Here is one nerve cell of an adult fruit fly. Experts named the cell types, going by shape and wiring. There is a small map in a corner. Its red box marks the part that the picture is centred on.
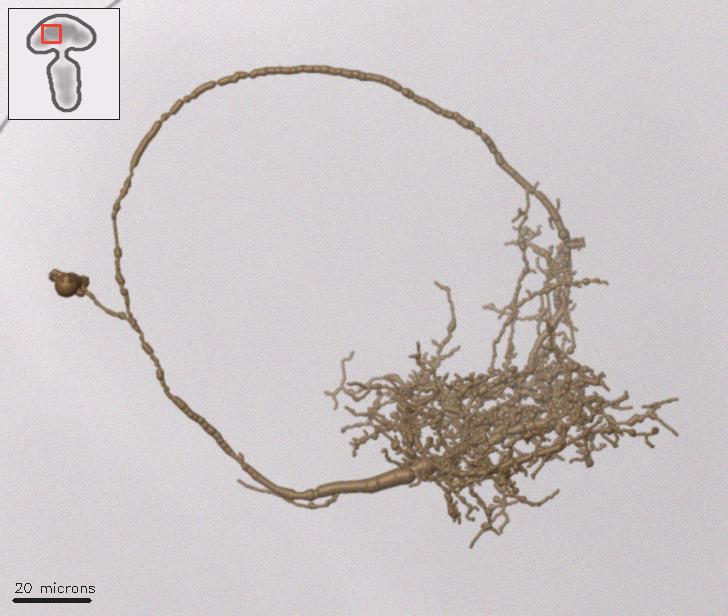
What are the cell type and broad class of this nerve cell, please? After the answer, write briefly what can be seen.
Its cell type is PLP034. It is a central-brain intrinsic neuron. It is in the brain and does not reach the nerve cord. The cell body is on the left of the picture. The picture shows more than a hundred branch ends.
